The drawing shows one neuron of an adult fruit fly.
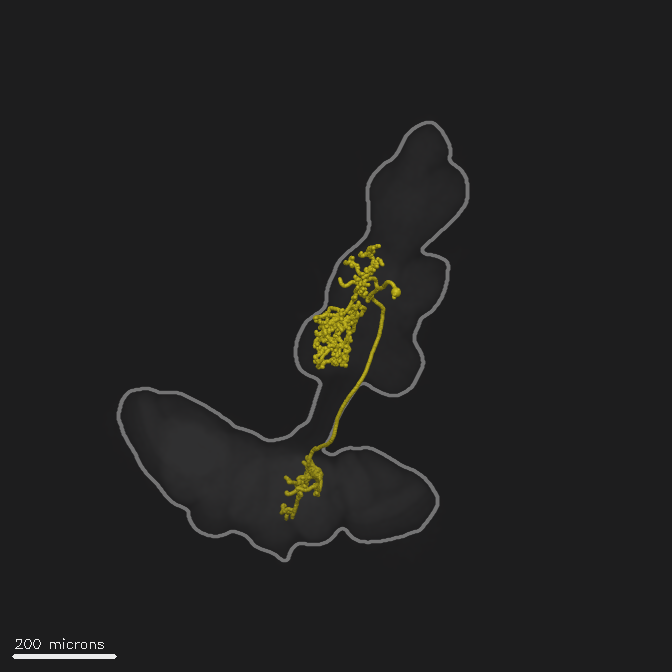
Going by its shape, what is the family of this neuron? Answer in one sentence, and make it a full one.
In terms of family, the neuron is hemilineage 06B.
